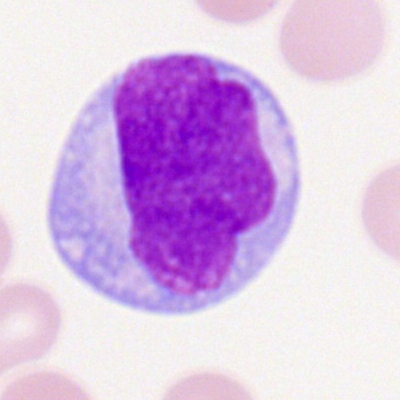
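Monocyte, centre of a stained human blood smear. The outline is round and smooth, and the nucleus shows notches and folds along its right edge. Small pale vacuoles are scattered through the cytoplasm, which contains no coarse coloured granules.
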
